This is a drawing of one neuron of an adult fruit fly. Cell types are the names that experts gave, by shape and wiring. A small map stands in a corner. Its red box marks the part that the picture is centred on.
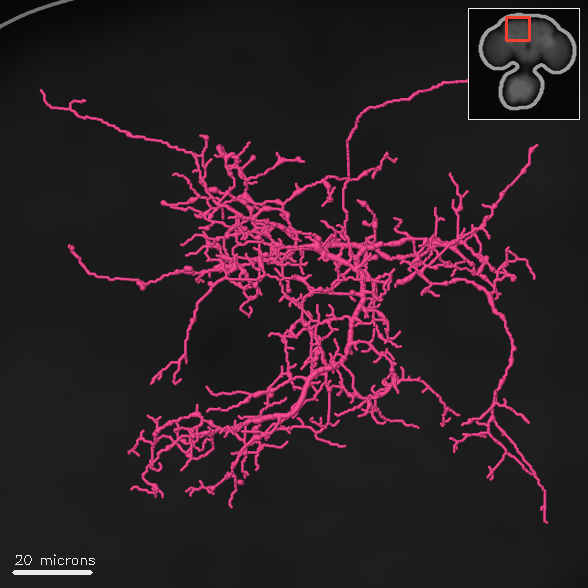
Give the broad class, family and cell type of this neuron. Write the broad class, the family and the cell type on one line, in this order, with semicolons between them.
central-brain intrinsic neuron; hemilineage SMPp&v1_posterior; CL175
